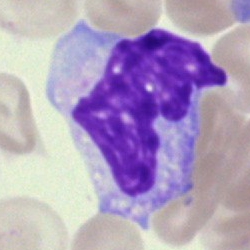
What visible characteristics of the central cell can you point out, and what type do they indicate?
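Item one, the outline: angular and irregular rather than round. Item two, the nucleus: irregular, its contour folded and indented. Item three, cytoplasm colour: pale greyish blue. Item four, cytoplasm extent: a broad rim, widest on the left and lower sides of the nucleus. Conclusion: the central cell is a monocyte.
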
